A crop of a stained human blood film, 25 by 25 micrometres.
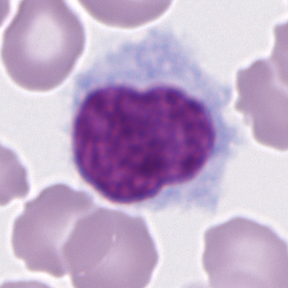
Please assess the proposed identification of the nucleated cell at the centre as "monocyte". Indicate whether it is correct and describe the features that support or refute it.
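This cell is a hairy cell rather than a monocyte. Its cytoplasm ends in a ragged edge of fine wispy projections instead of a smooth line, which speaks for hairy cell.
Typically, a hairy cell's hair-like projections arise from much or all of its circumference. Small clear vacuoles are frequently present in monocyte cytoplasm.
None are visible here, which counts against monocyte. No nucleolus can be seen, and that would fit either name.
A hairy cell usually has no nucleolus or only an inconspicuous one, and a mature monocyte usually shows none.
The cytoplasm has a fine bluish speckling without distinct pink or red granules, and the nucleus measures about 12 by 10 micrometres.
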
